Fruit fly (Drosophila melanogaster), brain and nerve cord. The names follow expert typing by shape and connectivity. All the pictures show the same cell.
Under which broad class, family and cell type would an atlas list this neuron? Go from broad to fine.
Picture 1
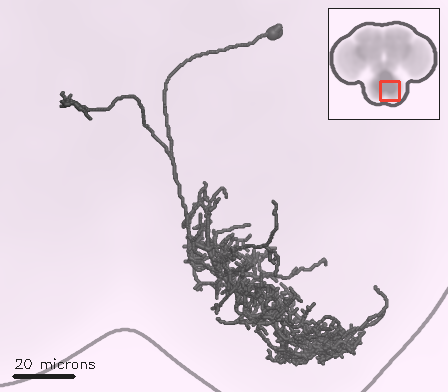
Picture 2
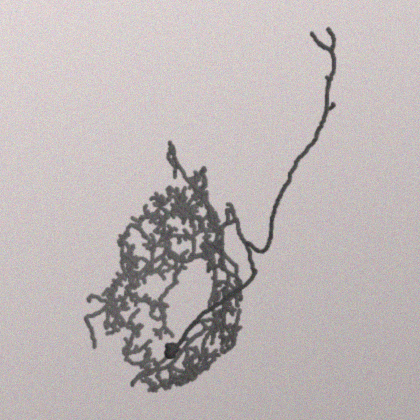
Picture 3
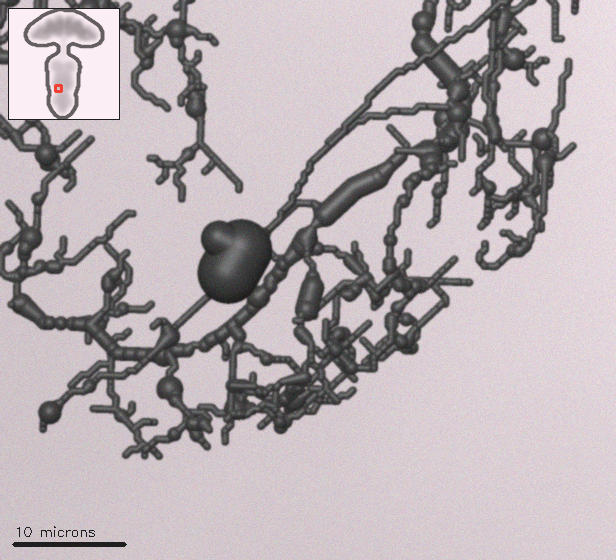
nerve-cord intrinsic neuron; hemilineage 23B; IN23B023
